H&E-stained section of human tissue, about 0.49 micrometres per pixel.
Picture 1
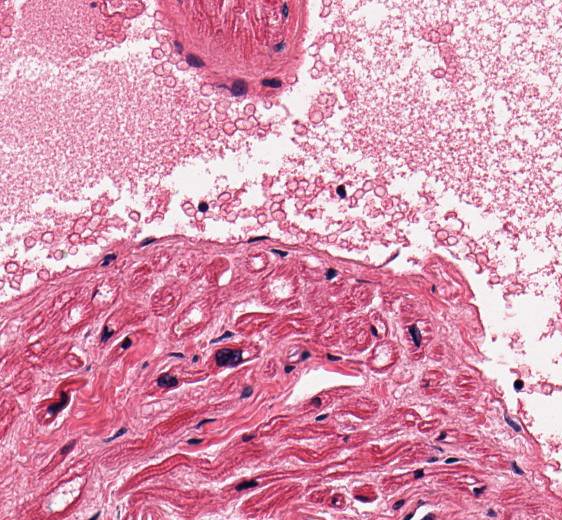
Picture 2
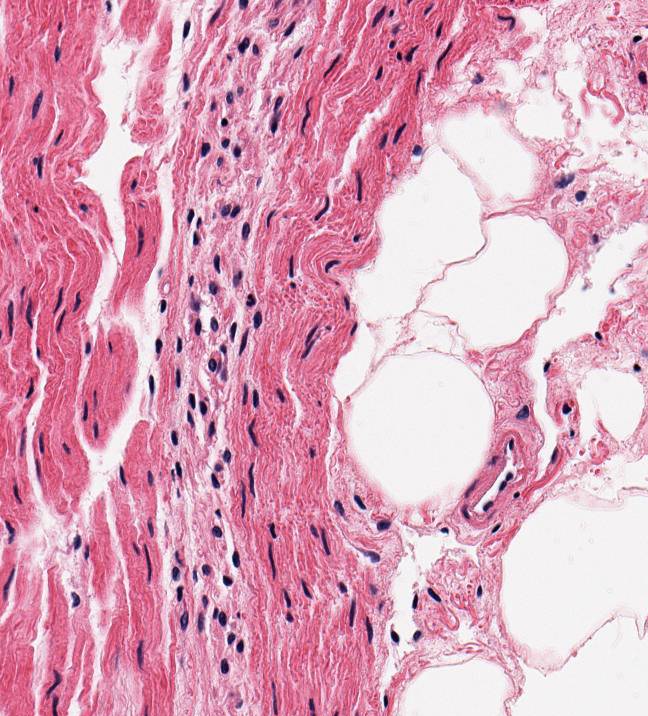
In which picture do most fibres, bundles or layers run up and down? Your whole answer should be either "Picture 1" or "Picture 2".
Picture 2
